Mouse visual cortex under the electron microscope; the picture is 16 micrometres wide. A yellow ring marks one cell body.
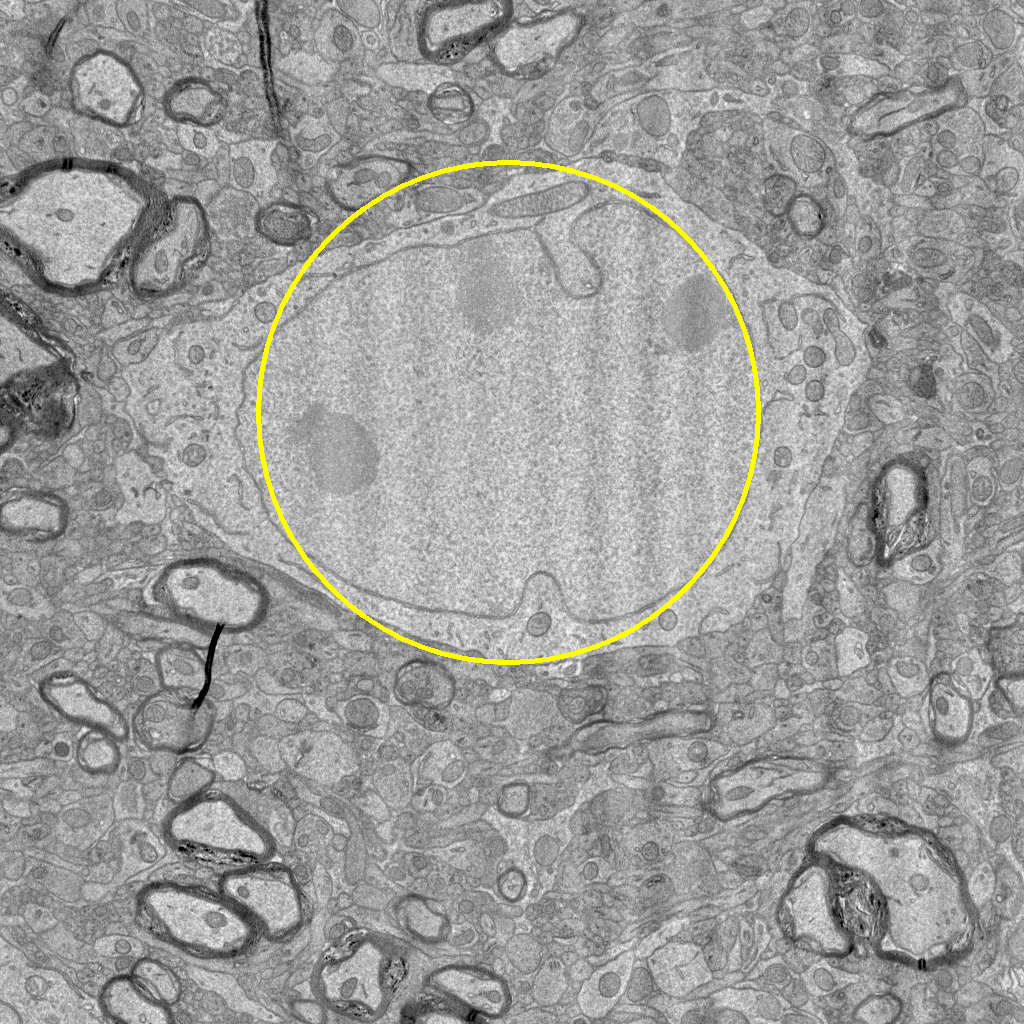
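Excitatory neuron, ringed in yellow. The nucleus lies wholly within the picture, its envelope dipping inward at two places, top and bottom. Chromatin is pale and finely spread, with no dark band along the envelope. The cytoplasm shows no stacks of rough endoplasmic reticulum.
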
